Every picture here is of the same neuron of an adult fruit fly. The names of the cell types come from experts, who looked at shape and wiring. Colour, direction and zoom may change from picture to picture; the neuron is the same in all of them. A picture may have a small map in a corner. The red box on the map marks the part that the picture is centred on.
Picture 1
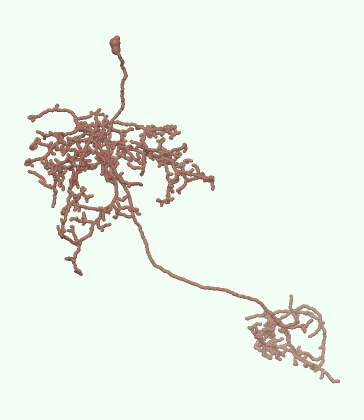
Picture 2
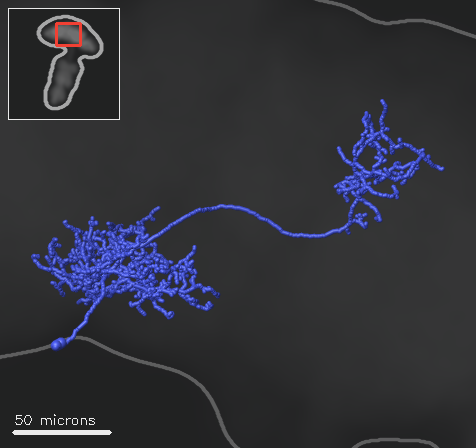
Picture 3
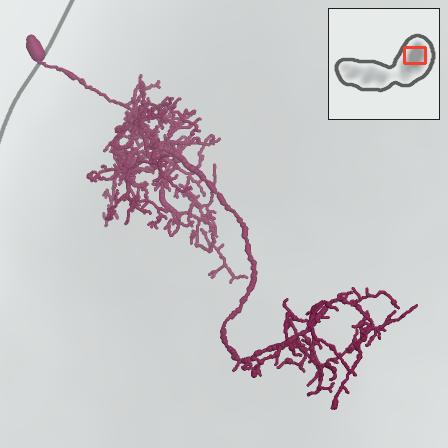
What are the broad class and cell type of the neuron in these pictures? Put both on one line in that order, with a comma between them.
central-brain intrinsic neuron, PS203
